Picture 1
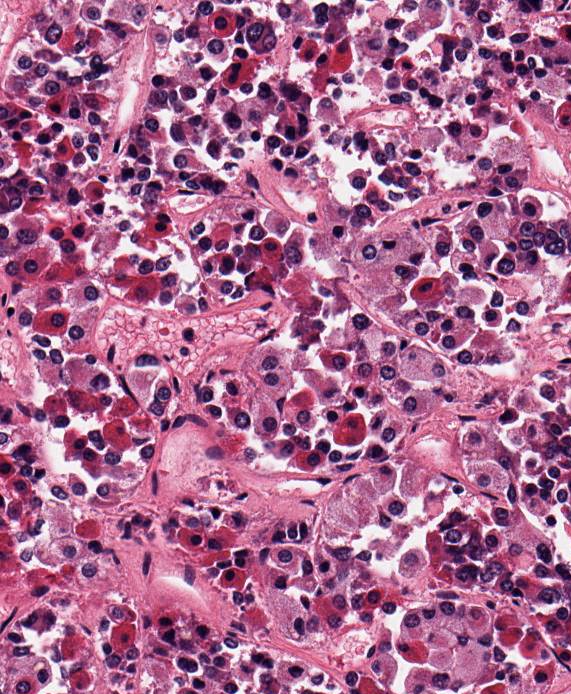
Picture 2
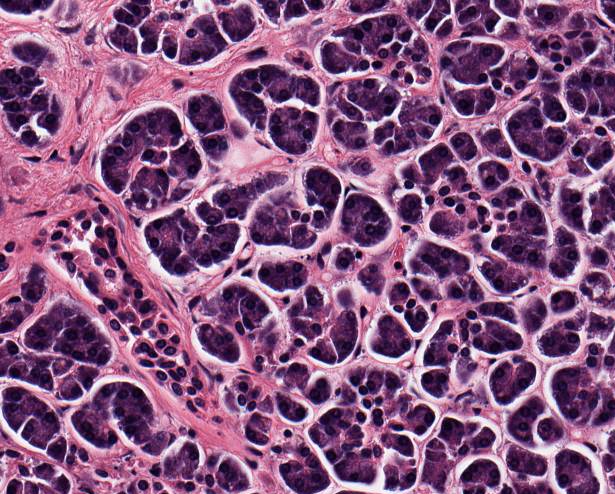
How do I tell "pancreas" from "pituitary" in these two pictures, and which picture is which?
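That first one's pituitary, and the second's pancreas. In the pituitary you've got cells with intensely red, eosinophilic cytoplasm scattered all over, mixed in with paler ones, and lots of small cells with dark round nuclei and scant cytoplasm crowded among the bigger cells. The pancreas field is all rounded clusters of cells split by thin pink fibrous strands, with broader bands of pink collagen through the left side. Those cells have deep purple, strongly basophilic cytoplasm and small, round, dark nuclei.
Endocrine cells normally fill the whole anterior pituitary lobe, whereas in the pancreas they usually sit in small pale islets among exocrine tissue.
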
